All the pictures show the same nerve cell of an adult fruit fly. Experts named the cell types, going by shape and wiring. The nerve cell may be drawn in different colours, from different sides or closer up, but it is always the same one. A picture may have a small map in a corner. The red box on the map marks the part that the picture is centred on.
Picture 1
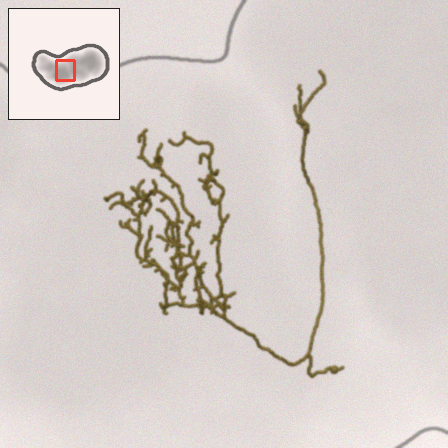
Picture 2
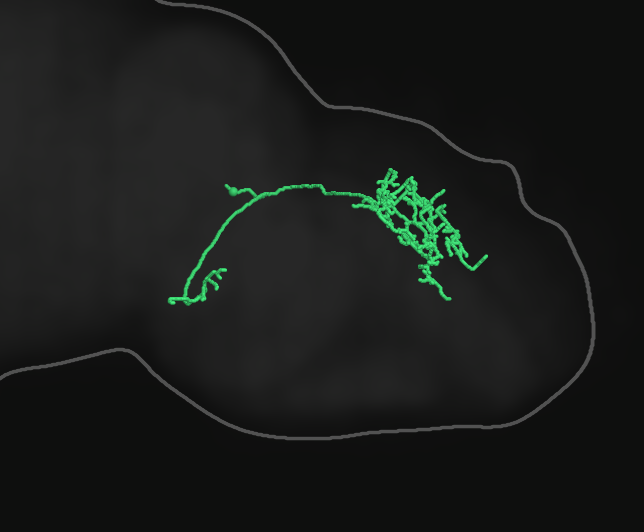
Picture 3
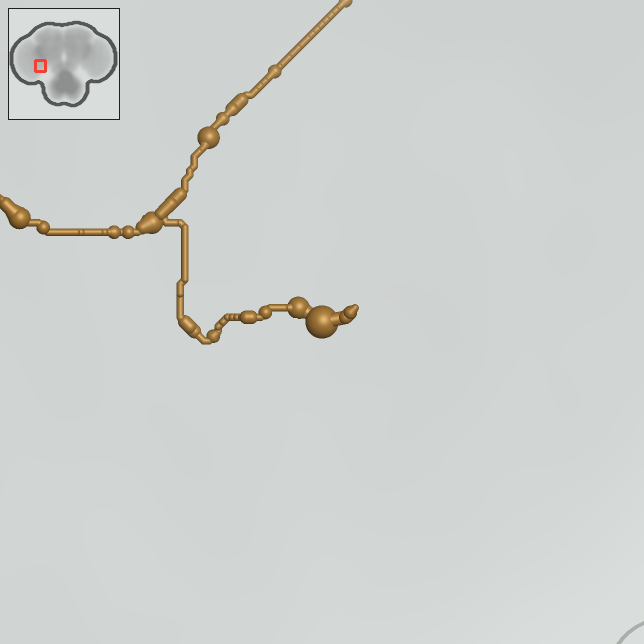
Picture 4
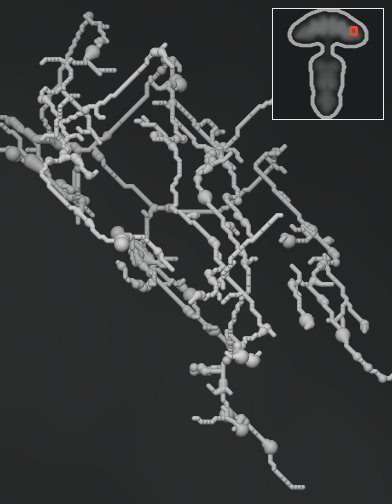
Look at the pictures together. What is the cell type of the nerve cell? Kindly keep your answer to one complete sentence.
The cell type of this nerve cell is MeVP11.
